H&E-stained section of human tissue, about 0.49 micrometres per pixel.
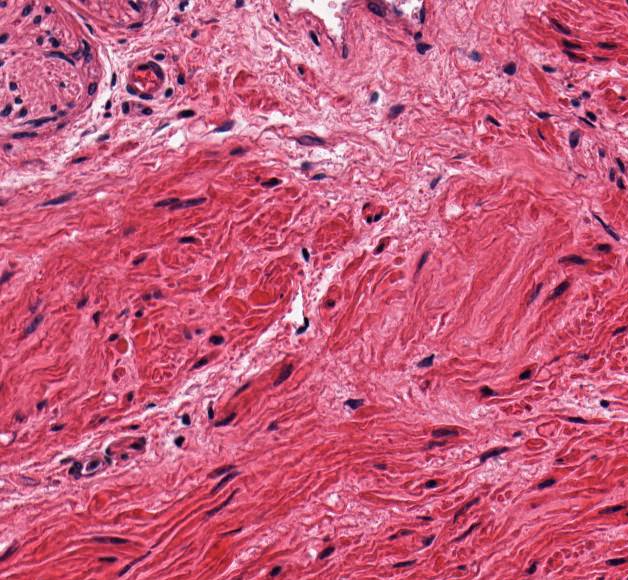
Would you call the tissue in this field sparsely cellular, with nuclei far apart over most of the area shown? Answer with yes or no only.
Yes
